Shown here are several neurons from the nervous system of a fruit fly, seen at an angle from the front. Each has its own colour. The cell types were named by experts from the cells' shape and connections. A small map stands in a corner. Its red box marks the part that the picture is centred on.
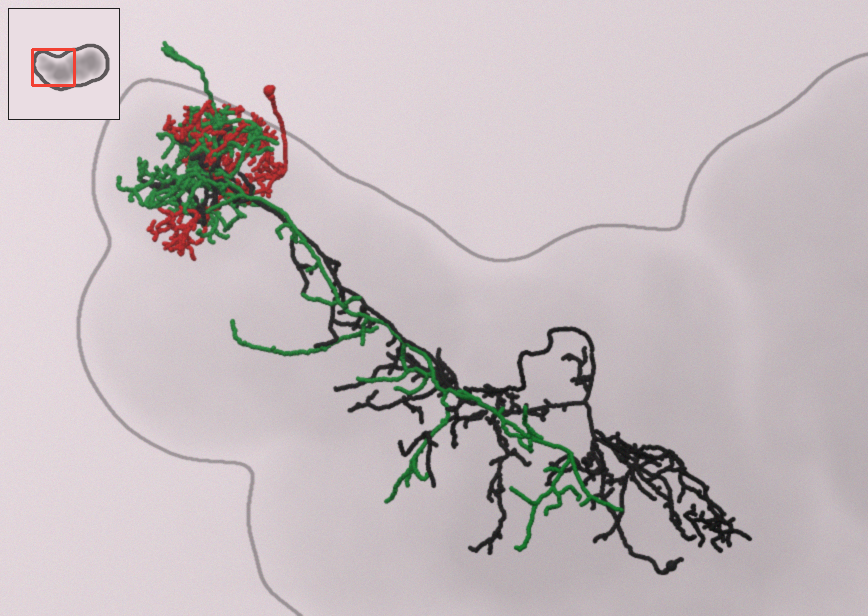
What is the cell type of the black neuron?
IN14B009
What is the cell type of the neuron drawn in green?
INXXX241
